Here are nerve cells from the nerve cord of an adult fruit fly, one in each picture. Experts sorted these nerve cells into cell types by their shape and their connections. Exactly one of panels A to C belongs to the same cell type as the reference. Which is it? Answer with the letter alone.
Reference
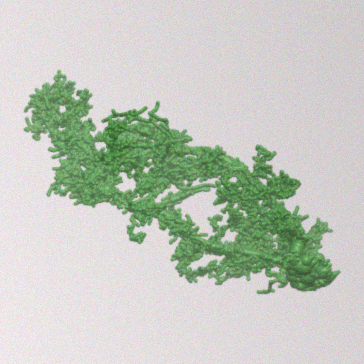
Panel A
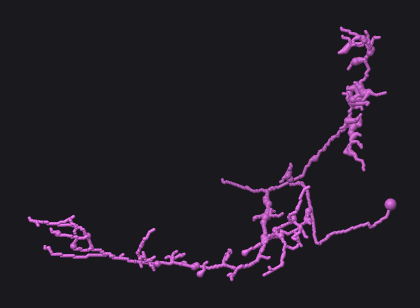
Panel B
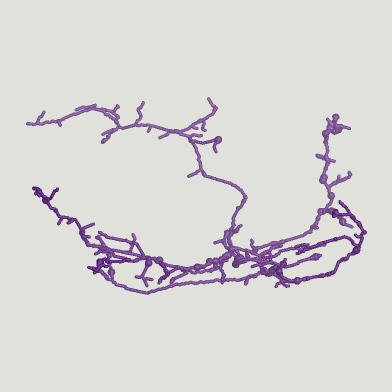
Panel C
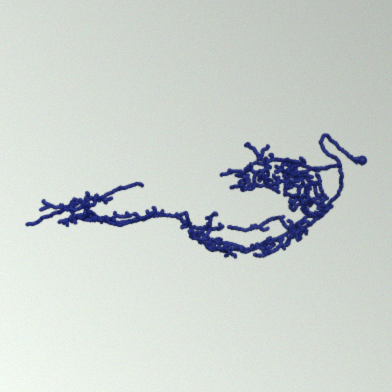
B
